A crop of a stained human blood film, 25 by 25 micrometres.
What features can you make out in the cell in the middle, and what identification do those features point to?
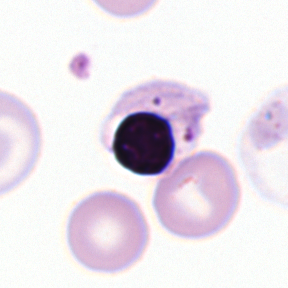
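Let me start with the outline: it's irregular, and at the upper right the edge looks ragged and frayed. The nucleus, by contrast, has a sharp, smooth border with no notches or lobes. I can't make out any nucleolus in it. Two small dark purple dots sit in the cytoplasm, one above the nucleus and one to its right. So this is a normoblast.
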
